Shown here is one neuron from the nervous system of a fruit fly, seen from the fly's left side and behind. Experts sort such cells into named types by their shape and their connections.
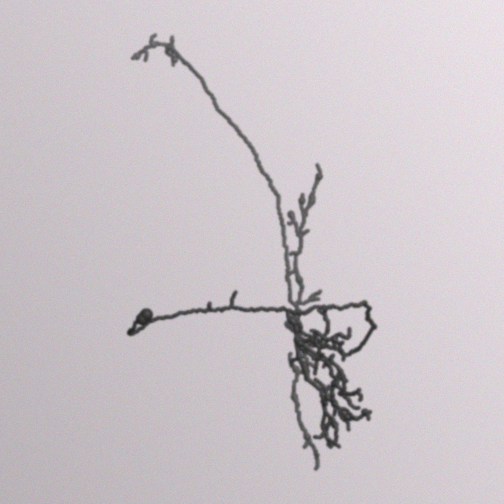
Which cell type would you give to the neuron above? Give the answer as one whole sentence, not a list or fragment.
Typed by cell type, the neuron is MeTu4a.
